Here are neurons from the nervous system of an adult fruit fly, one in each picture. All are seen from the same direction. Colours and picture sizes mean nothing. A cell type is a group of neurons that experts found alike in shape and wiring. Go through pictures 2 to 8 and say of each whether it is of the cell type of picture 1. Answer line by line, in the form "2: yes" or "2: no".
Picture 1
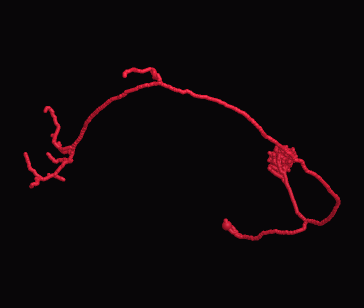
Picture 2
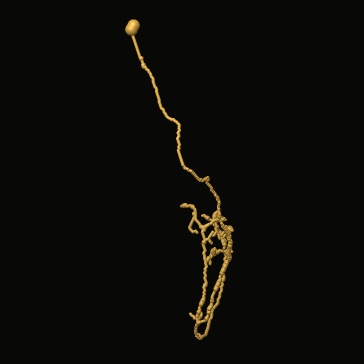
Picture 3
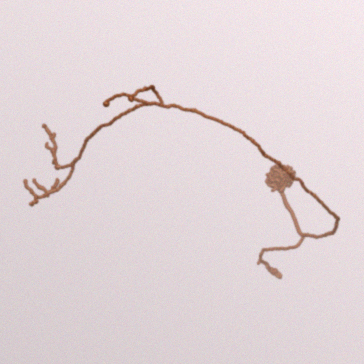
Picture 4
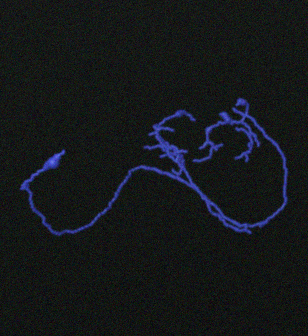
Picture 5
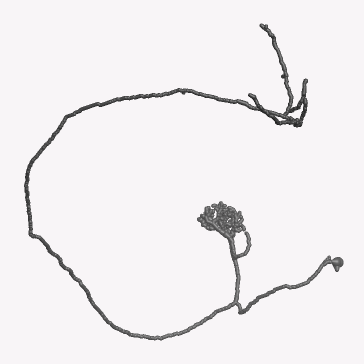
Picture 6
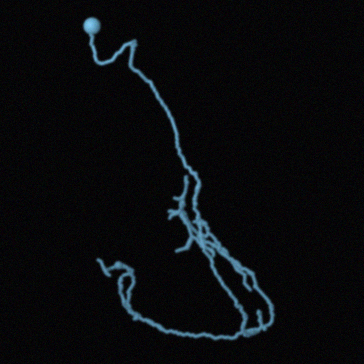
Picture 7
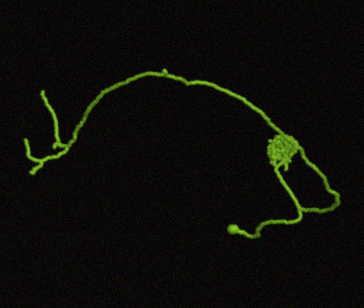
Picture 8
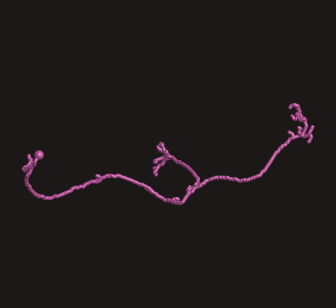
2: no
3: yes
4: no
5: yes
6: no
7: yes
8: no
